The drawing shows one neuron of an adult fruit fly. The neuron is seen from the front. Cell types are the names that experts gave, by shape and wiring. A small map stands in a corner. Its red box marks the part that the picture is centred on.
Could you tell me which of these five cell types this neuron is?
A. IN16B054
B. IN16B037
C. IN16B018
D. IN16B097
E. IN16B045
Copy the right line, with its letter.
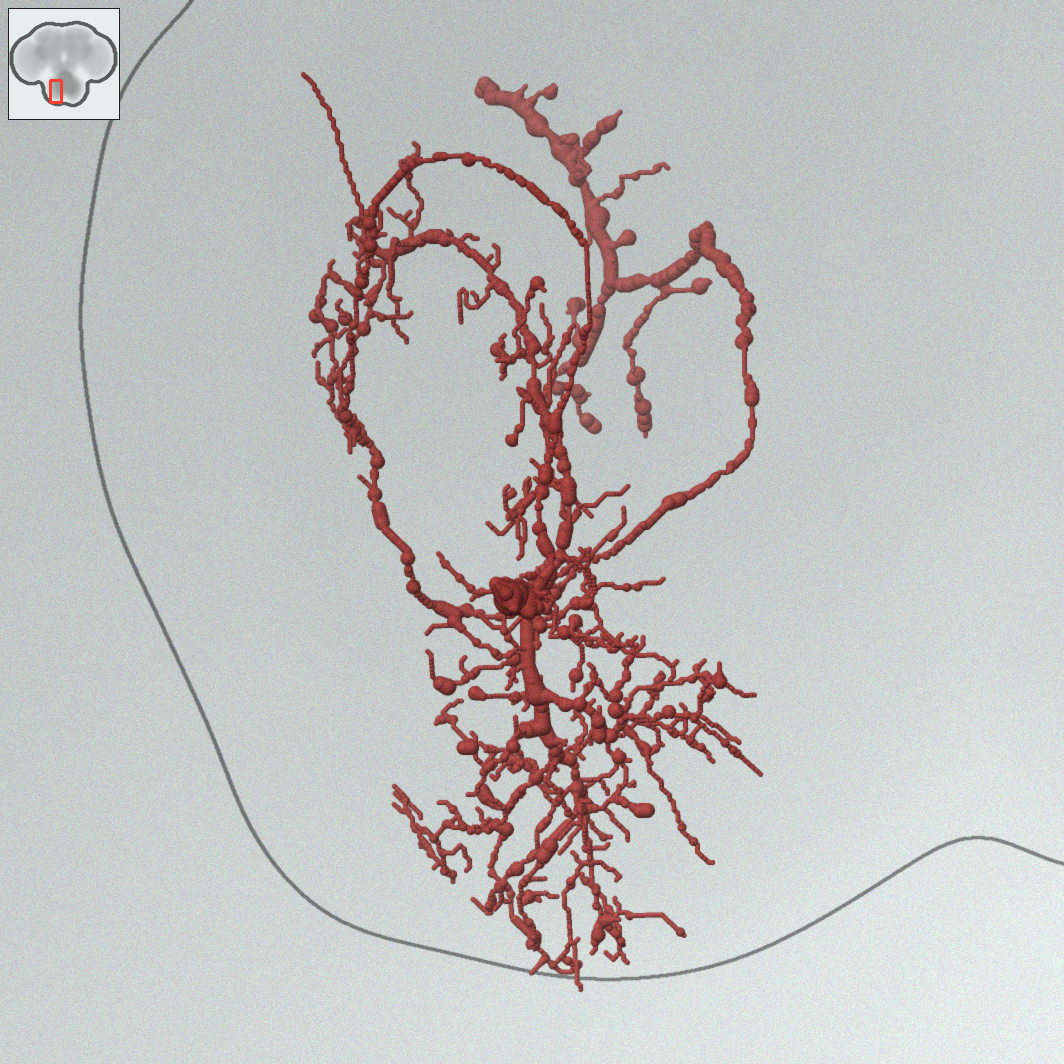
B. IN16B037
